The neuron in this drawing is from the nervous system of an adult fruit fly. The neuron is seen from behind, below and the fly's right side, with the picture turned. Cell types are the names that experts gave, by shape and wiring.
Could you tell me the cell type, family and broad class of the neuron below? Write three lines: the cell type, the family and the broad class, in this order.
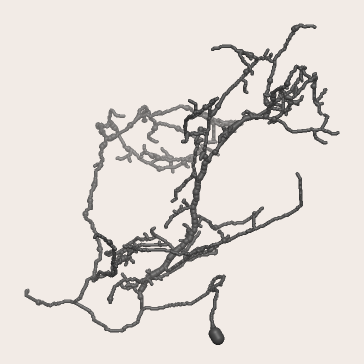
SMP398_a
hemilineage DM4_dorsal
central-brain intrinsic neuron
